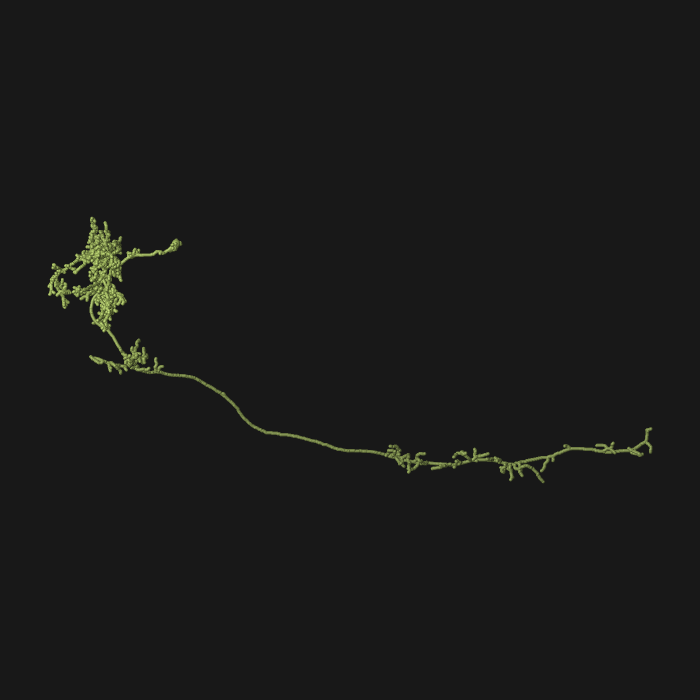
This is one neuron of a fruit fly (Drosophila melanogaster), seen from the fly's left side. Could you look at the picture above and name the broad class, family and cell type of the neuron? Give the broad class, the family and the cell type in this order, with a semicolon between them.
descending neuron; hemilineage SMPpv2_ventral; DNp71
